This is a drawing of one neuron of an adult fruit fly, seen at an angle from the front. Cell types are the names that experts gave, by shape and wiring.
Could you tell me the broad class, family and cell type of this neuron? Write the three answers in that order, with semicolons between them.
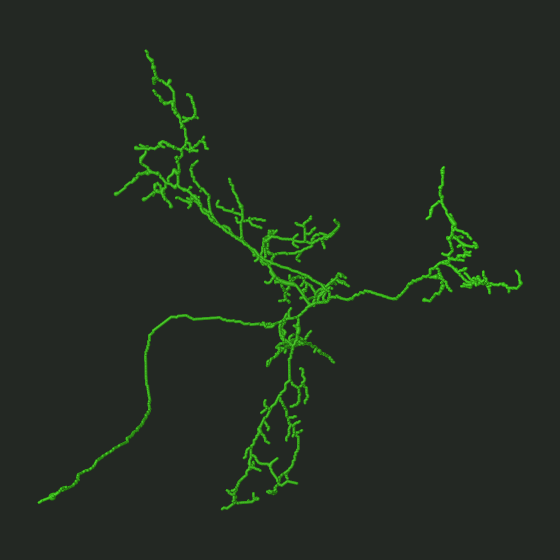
central-brain intrinsic neuron; hemilineage PSa1; PS092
